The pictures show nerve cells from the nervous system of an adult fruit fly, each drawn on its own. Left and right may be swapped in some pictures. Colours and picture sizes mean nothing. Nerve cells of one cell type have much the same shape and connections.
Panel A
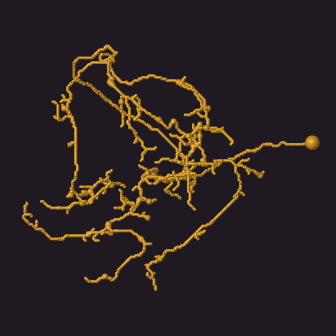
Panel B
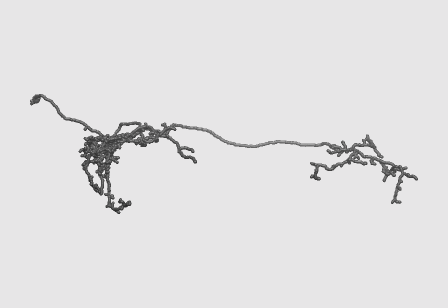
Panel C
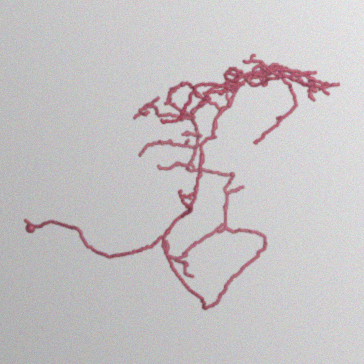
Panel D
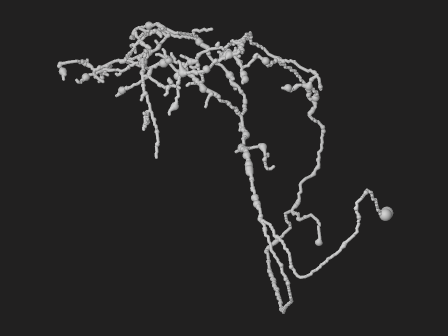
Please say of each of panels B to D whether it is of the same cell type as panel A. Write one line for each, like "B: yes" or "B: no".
B: no
C: yes
D: yes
